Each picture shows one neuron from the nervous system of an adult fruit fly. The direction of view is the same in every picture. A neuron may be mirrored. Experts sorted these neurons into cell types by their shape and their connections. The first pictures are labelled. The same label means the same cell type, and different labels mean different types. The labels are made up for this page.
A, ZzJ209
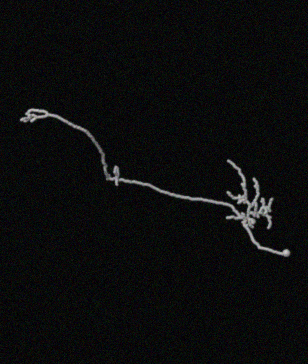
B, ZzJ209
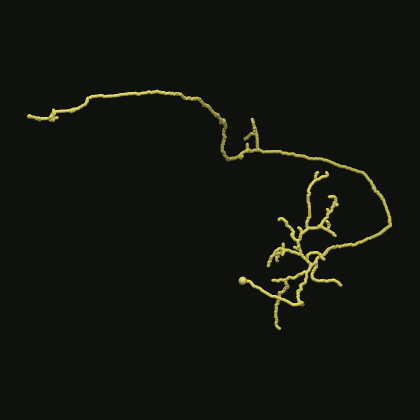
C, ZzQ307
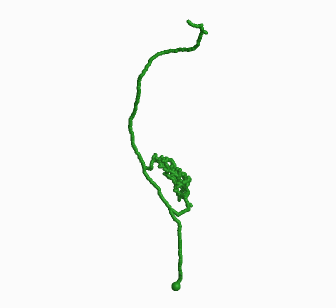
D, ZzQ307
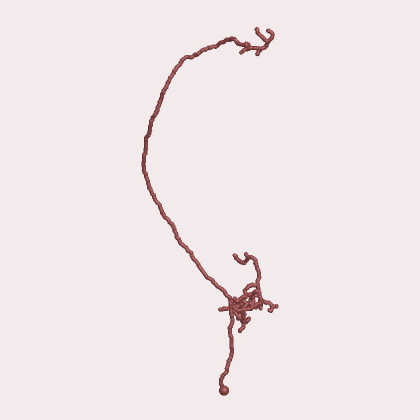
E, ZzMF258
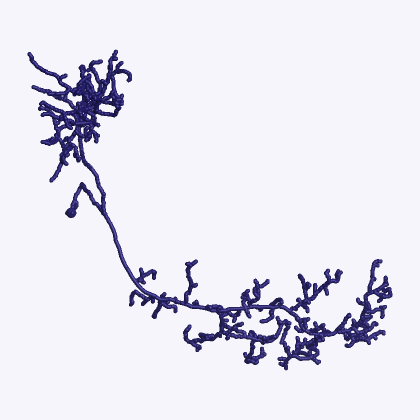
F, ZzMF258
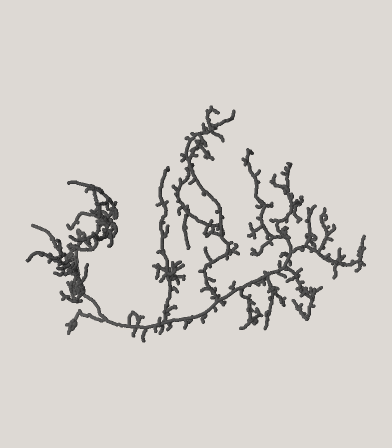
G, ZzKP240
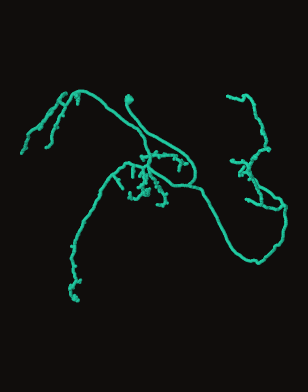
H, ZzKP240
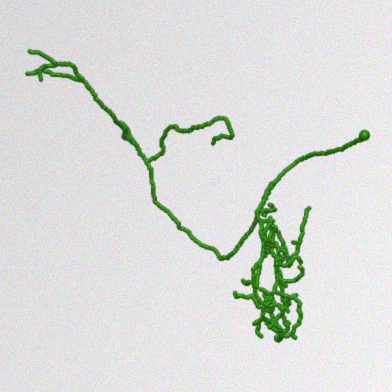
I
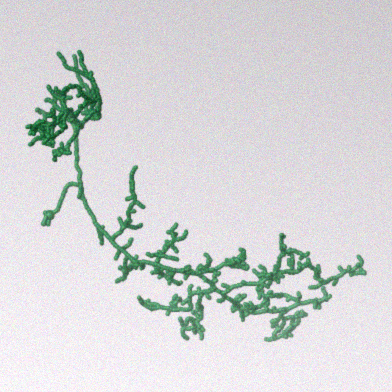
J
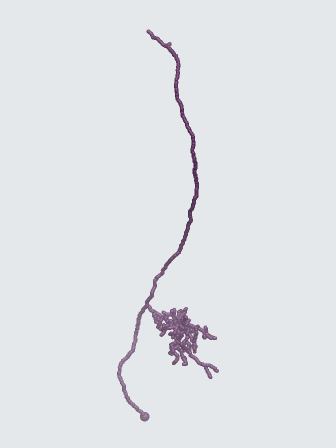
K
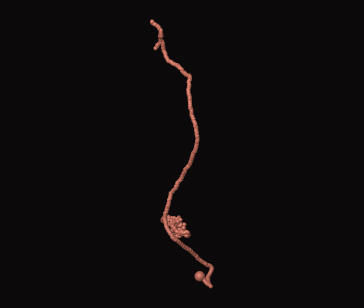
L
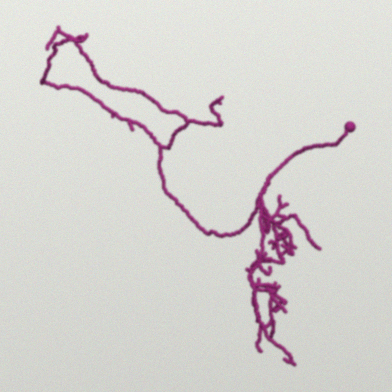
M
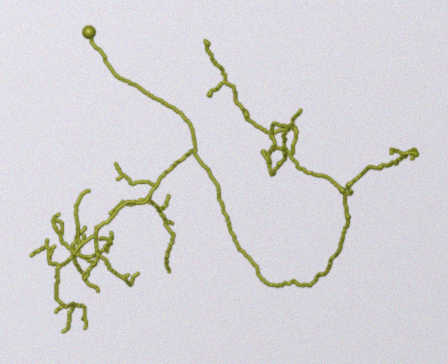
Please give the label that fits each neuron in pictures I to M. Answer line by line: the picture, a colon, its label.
I: ZzMF258
J: ZzQ307
K: ZzQ307
L: ZzKP240
M: ZzKP240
